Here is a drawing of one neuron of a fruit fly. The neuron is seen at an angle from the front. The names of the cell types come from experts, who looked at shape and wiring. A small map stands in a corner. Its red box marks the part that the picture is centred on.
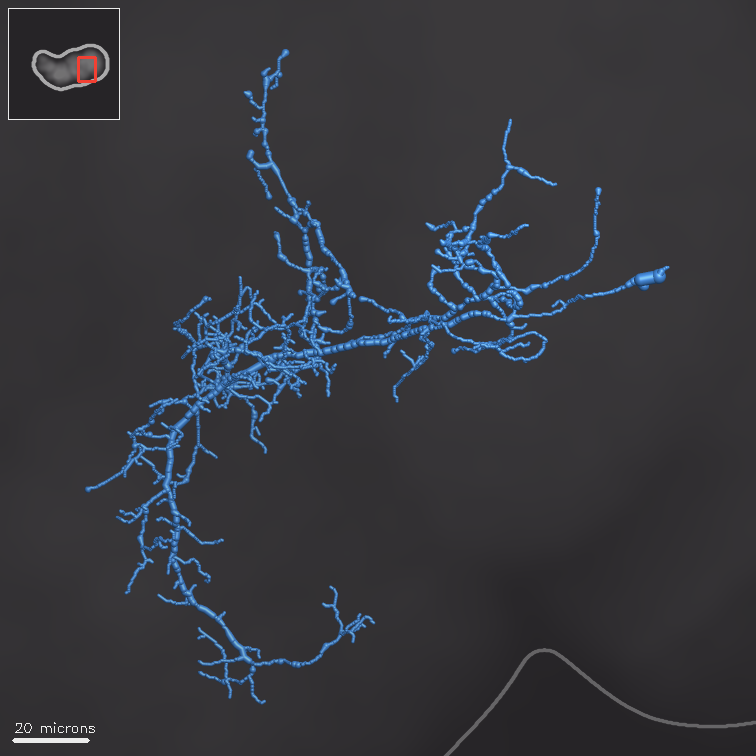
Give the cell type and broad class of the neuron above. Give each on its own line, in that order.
LAL111
central-brain intrinsic neuron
